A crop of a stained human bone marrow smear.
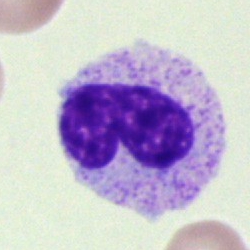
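Metamyelocyte, centre of field. Nucleus kidney-shaped, notched on its lower side; chromatin dark purple and clumped. Cytoplasm abundant, pale lilac, with fine purple granules throughout.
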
